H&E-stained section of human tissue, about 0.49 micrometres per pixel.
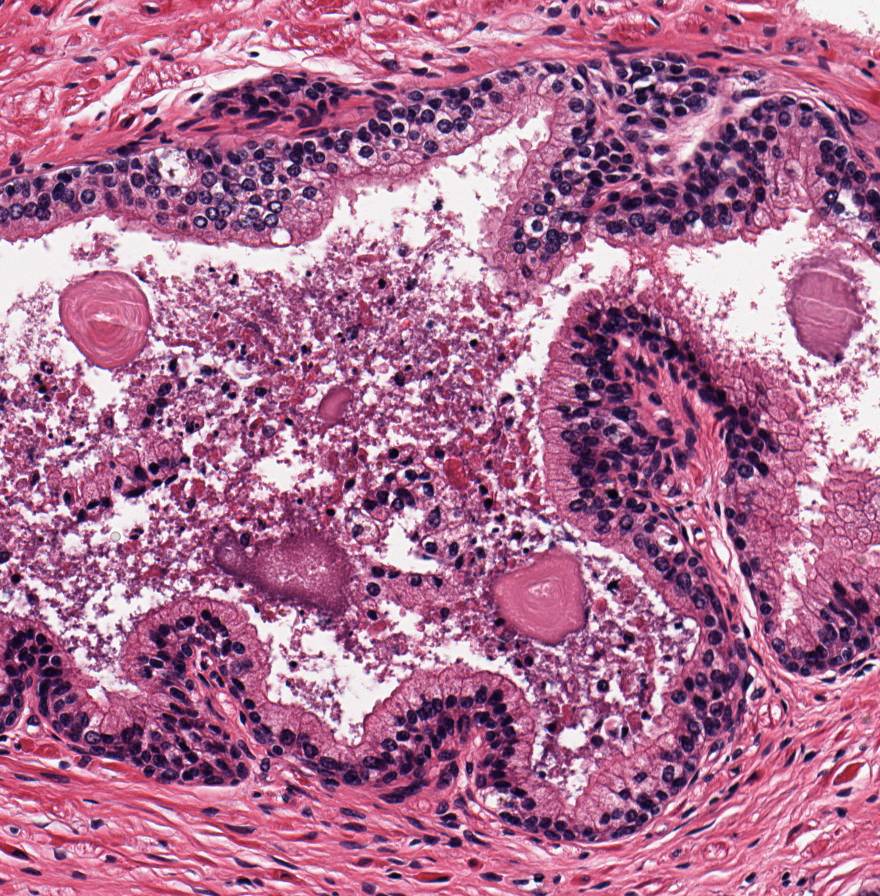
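Prostate. A large irregular gland lumen occupies the centre, lined by epithelium at top, bottom and right, with papillary infoldings on thin fibrous cores, the most prominent from the right. Several round, concentrically laminated pink bodies lie free amid granular pink-purple debris with scattered dark nuclei.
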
